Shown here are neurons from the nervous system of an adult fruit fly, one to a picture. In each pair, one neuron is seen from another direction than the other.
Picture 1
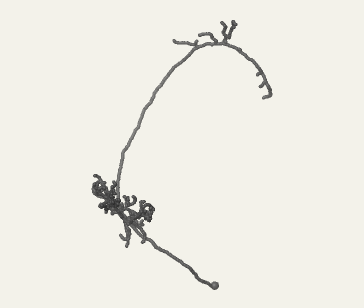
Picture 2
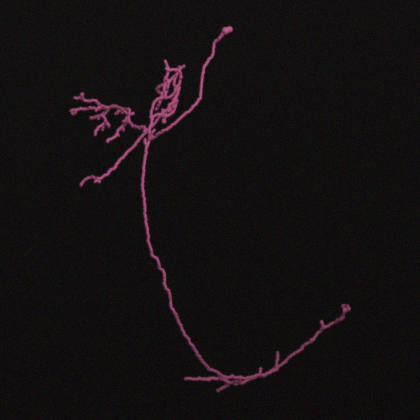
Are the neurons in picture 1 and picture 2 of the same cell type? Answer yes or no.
yes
